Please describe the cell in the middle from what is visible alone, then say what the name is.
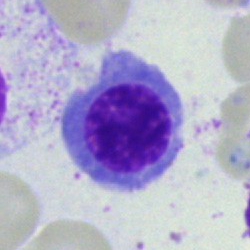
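Looking first at the cytoplasm, I see that it is blue and runs as a complete rim around the nucleus. I can find no granules in it, and no vacuoles either. The outline, though, is irregular, with a broad cytoplasmic bulge at the top. This cell is an erythroblast.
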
